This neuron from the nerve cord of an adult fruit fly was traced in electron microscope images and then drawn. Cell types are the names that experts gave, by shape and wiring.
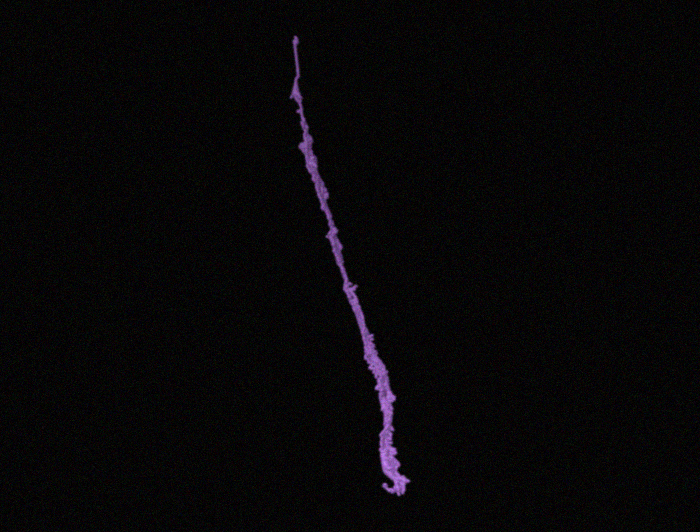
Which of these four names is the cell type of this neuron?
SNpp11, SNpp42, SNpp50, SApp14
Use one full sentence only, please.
Cell type SNpp50 is what this neuron is.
